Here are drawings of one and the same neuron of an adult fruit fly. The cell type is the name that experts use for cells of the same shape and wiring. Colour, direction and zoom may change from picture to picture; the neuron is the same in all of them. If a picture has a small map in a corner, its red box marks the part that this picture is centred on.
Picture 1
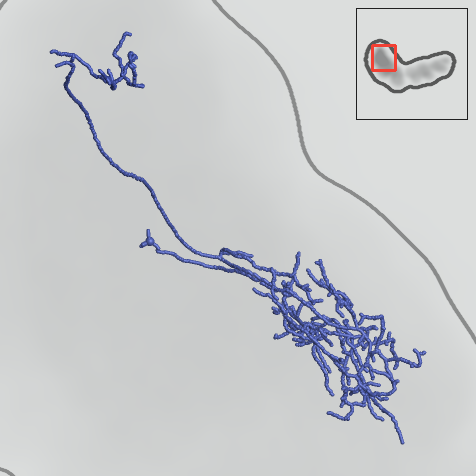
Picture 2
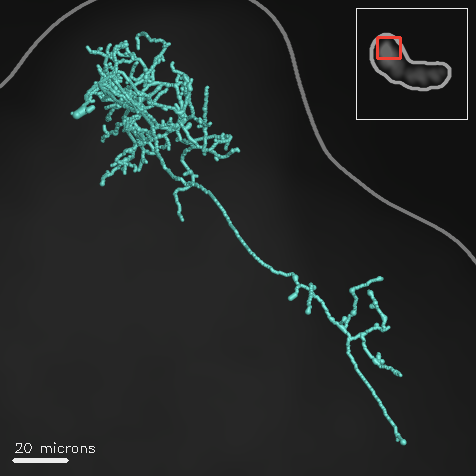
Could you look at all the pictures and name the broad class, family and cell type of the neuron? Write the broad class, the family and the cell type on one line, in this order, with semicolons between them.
central-brain intrinsic neuron; hemilineage LHd1; LHAD3e1_a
